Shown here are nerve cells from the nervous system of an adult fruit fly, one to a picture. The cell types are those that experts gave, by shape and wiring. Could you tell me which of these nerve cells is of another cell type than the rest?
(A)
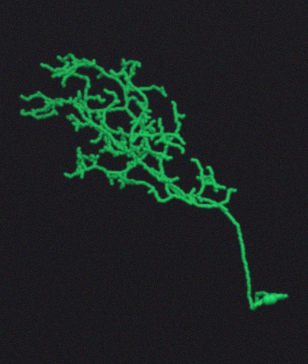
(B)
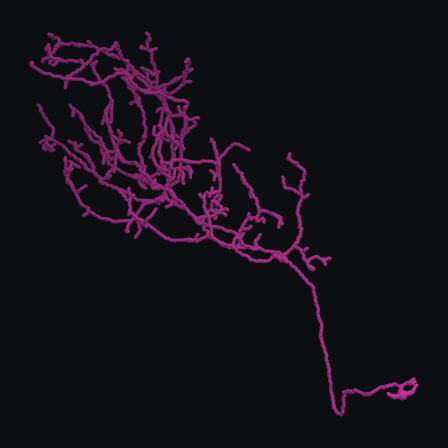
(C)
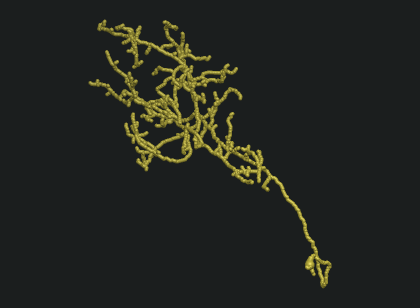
Picture C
